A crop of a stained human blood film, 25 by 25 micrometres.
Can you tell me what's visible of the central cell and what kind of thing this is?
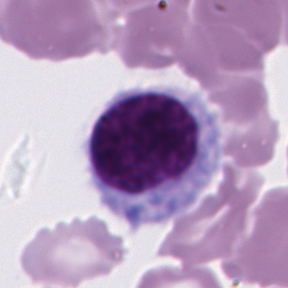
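Working through the cell: the nucleus is round to slightly oval, with no indentation, and sits off-centre toward the upper left. Its chromatin is dark purple and coarsely clumped. The rim of cytoplasm is widest at the lower right of the nucleus. This is a hairy cell.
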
